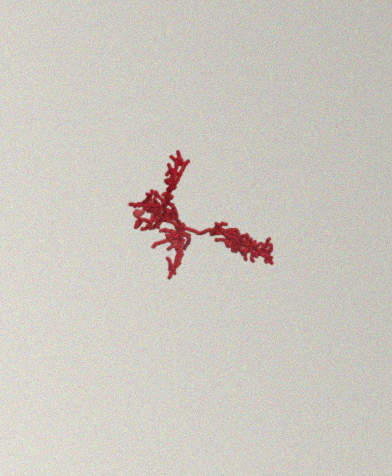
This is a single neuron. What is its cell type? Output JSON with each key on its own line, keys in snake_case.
{
 "cell_type": "LAL162"
}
